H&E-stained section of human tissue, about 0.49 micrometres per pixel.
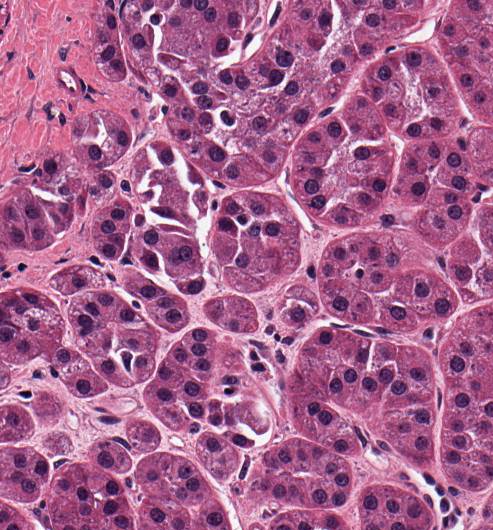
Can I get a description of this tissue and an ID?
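Over most of the field, cells sit in rounded nests separated by thin fibrous septa. Those nest cells are large and polygonal, with abundant granular eosinophilic cytoplasm, and most have a single nucleus. Dense pink collagen forms a band in the upper left corner. This is adrenal gland.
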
